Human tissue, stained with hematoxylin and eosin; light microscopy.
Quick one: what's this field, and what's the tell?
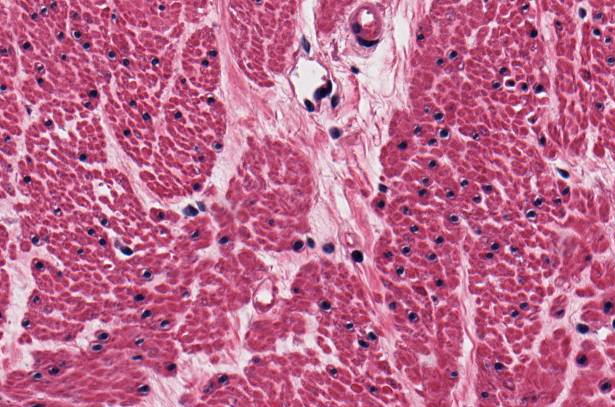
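The field mainly shows smooth muscle. Its fibres form irregular bundles separated by pale pink connective tissue septa, and most are cut across as small rounded to polygonal profiles.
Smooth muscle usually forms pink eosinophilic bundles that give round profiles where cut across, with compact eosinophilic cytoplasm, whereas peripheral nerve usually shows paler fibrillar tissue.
The deep, even pink of the fibre cytoplasm here agrees with smooth muscle rather than nerve. The fibre nuclei appear as small, round, dark dots scattered among the profiles.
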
